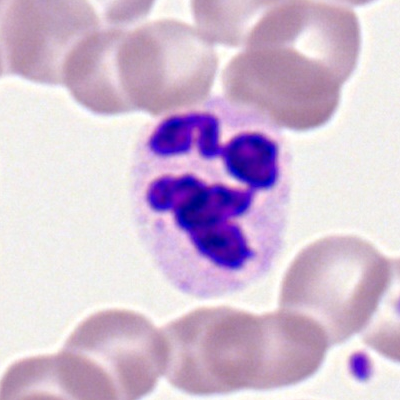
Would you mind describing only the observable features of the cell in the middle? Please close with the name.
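First, nuclear form: several separate lobes, some linked by thin strands of nuclear material. Second, chromatin: dense, clumped and dark purple. Third, cytoplasm: fine, faint lilac granules are present. Conclusion: segmented neutrophil.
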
